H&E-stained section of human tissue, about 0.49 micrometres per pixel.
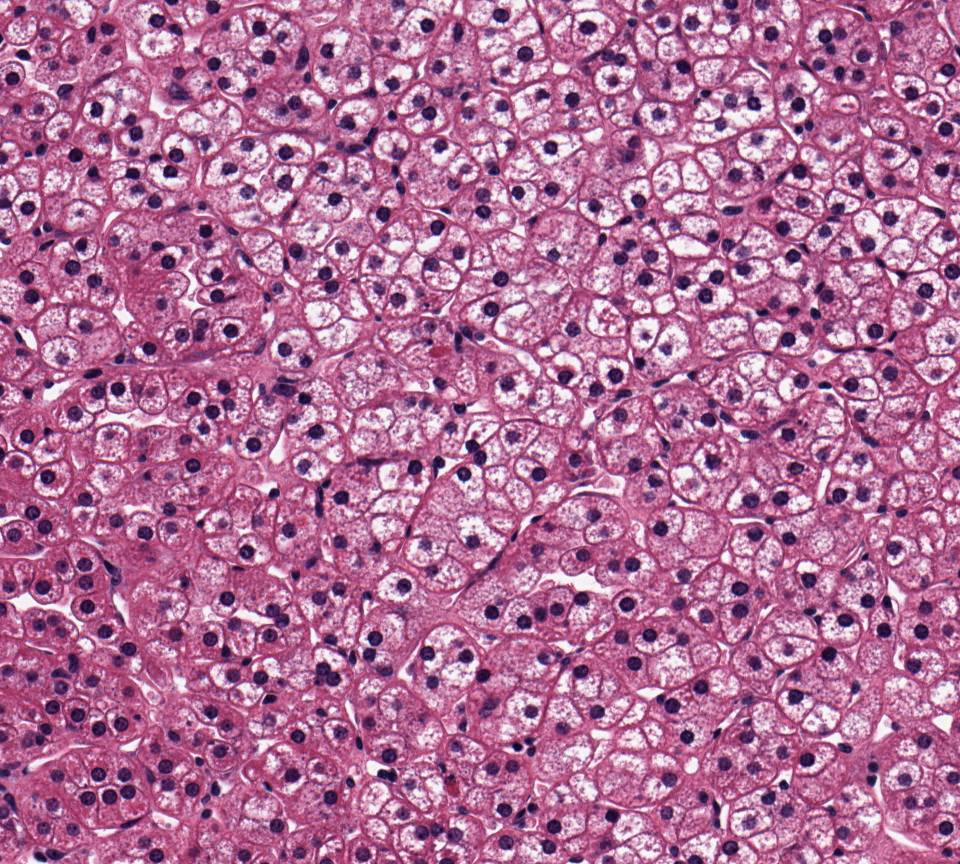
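Adrenal gland, haematoxylin and eosin. The cells have abundant pale cytoplasm filled with fine clear vacuoles, giving a bubbly appearance. Most have a single small, round, dark nucleus near the cell centre, and the nuclei are closely similar in size and shape throughout. Occasional scattered cells contain two nuclei.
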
